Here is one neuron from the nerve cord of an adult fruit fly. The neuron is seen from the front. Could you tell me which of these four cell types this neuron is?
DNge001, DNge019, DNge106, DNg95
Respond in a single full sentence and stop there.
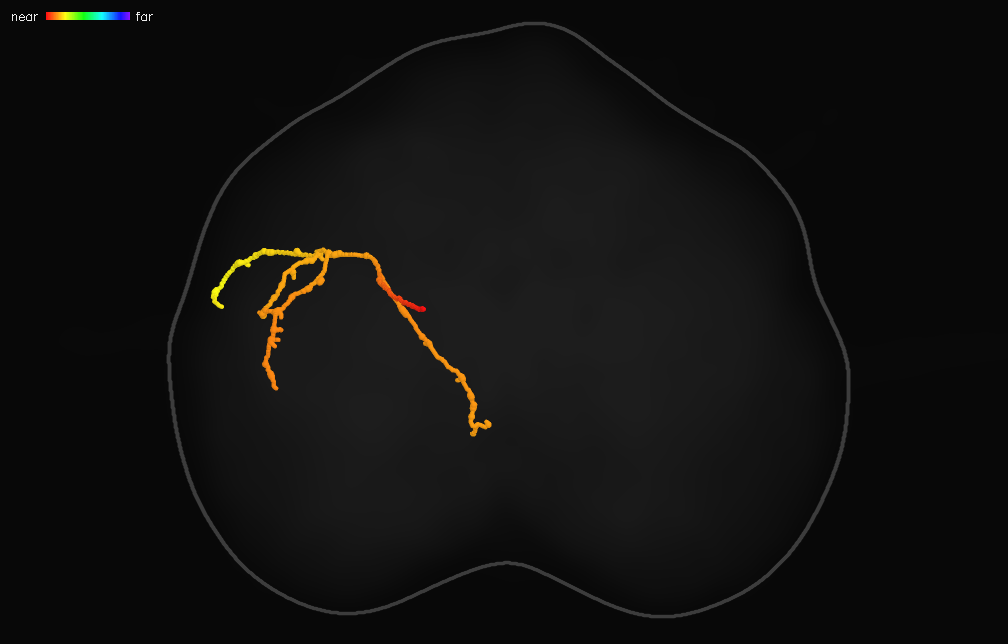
The single neuron here is of type DNge019.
